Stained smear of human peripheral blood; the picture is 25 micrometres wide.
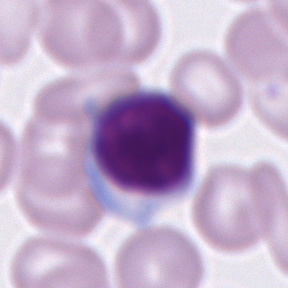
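Typical lymphocyte, the cell in the middle of this stained peripheral blood smear. First, its nucleus stains dark purple and looks dense throughout. Next, the nucleus shows neither indentation nor lobes, and no nucleolus can be made out. Last, along the top and right of the nucleus, the cytoplasm forms only a very thin rim.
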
